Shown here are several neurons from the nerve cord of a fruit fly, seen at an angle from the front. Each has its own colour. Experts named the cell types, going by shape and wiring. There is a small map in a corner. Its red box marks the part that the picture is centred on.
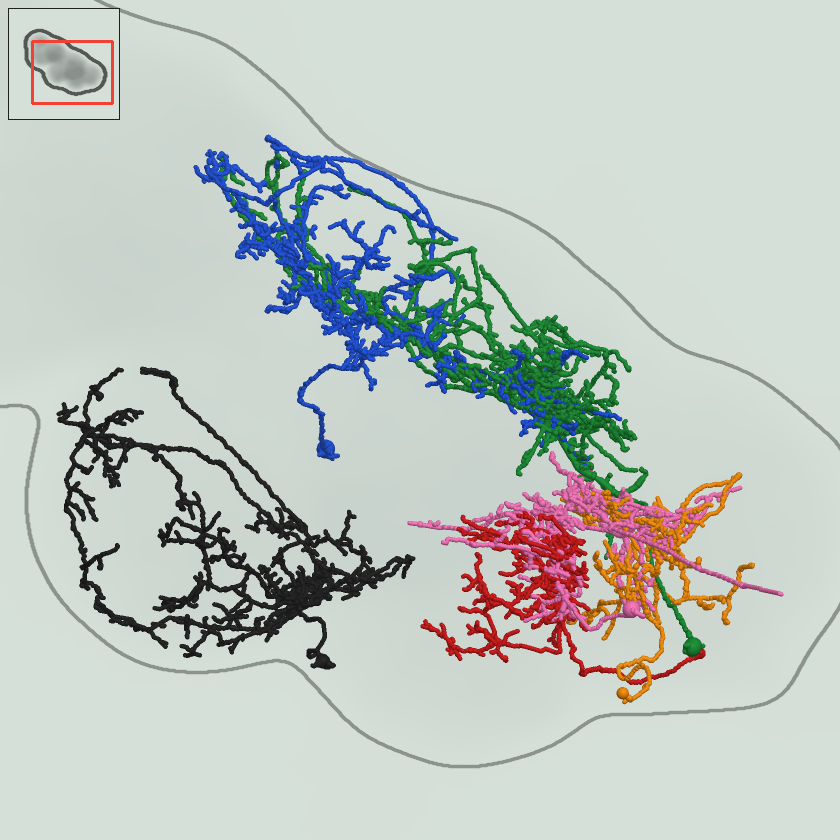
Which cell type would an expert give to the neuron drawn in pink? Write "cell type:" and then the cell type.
cell type: AN08B059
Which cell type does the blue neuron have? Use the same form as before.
cell type: IN12A034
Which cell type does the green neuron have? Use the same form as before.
cell type: IN07B026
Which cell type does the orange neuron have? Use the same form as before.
cell type: IN14A066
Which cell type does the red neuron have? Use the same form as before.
cell type: IN14A081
